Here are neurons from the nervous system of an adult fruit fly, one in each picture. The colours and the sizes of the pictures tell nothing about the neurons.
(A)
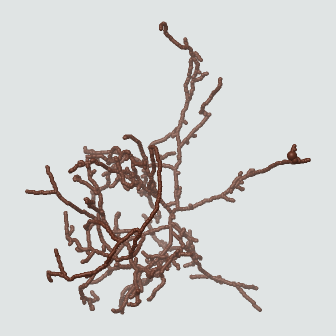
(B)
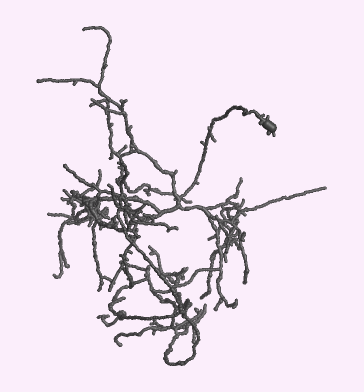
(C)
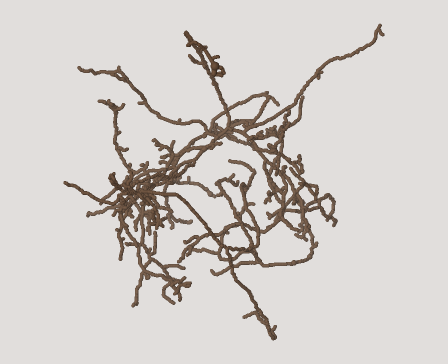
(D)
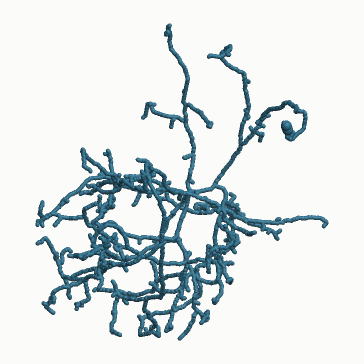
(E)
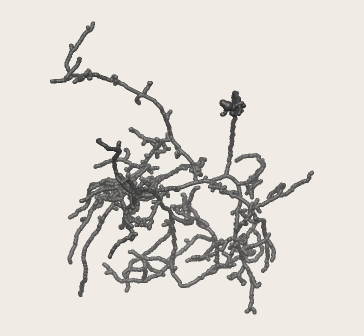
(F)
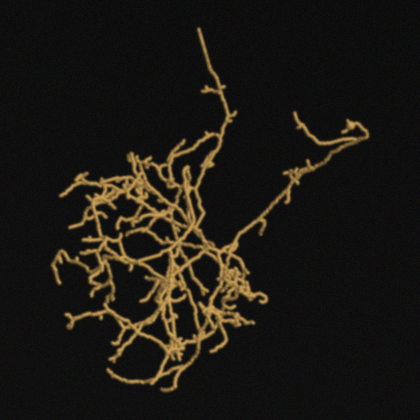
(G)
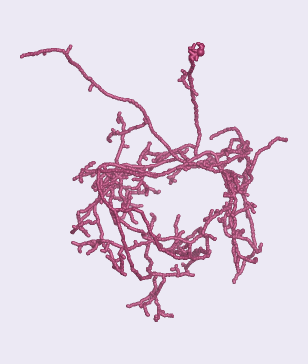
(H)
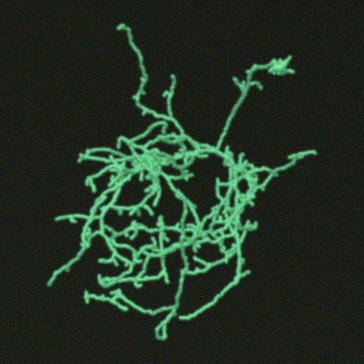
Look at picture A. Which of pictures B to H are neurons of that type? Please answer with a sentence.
Picture B, picture C, picture D, picture E, picture F, picture G and picture H are of the same cell type.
